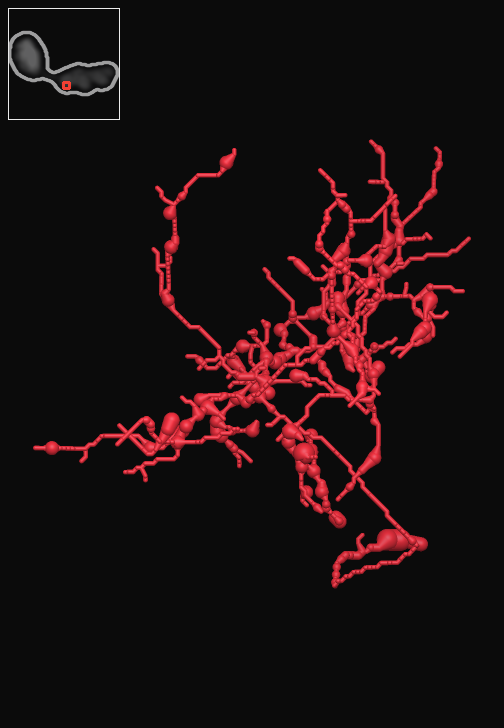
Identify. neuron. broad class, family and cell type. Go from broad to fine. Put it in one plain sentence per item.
A nerve-cord intrinsic neuron of hemilineage 01B, type IN01B049.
